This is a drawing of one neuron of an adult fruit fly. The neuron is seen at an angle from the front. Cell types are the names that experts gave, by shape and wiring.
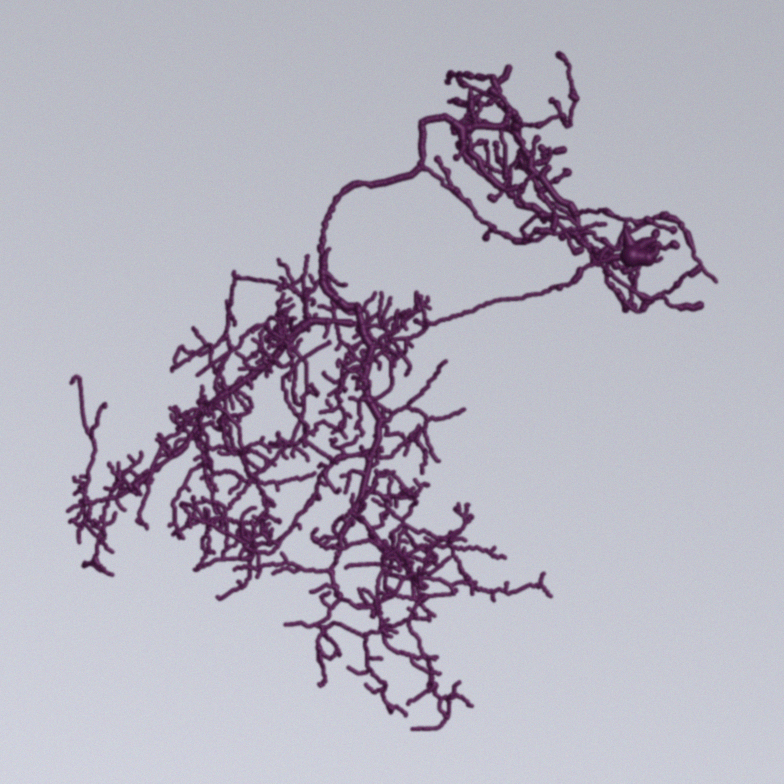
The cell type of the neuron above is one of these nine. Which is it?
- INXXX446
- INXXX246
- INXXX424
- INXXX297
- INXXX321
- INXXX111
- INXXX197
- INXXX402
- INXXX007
INXXX111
